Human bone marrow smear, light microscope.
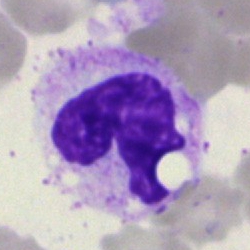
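Band neutrophil, the central cell in a stained bone marrow smear. Its outline is roughly round, and the dark purple chromatin is dense, with only a few paler streaks. No nucleoli are visible. A single round, clear vacuole at the lower right presses against the nucleus.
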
